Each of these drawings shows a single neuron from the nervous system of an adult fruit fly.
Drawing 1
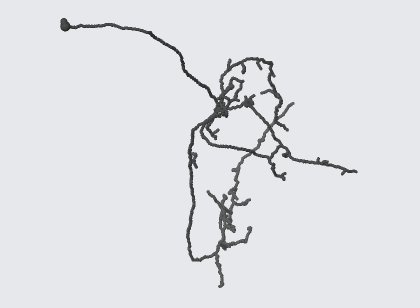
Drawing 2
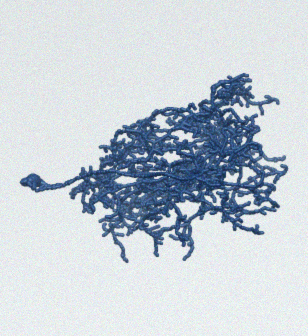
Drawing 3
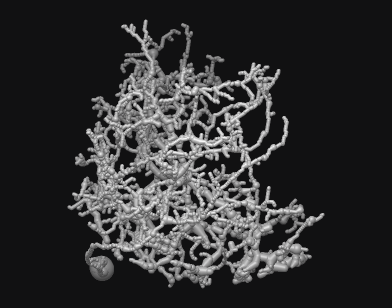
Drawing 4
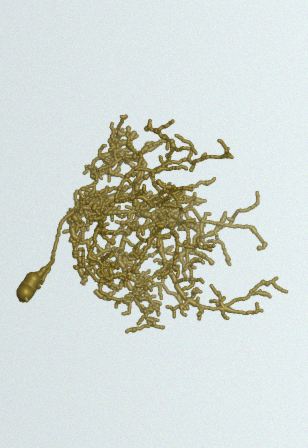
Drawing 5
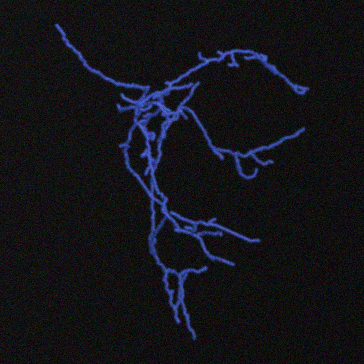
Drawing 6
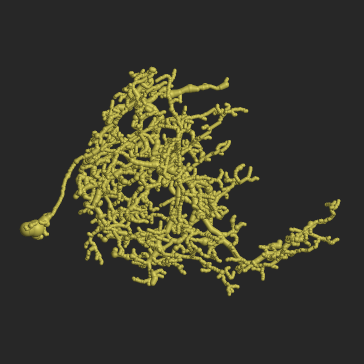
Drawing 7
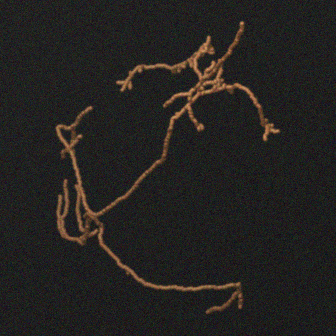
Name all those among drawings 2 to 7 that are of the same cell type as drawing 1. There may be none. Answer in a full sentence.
Drawing 5 and drawing 7 are of the same cell type.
